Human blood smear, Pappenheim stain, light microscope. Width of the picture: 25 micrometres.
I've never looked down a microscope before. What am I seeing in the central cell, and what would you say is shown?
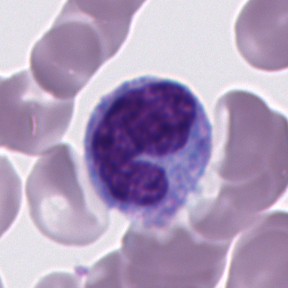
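A roughly round outline with a smooth edge encloses a cell of about 13 by 11 micrometres. Its nucleus, about 11 by 8 micrometres, lies off-centre toward the upper left and fills about 60% of the cell's area. The cytoplasm is pale greyish blue and holds only fine, faint, dust-like speckles. The cell is a monocyte.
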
